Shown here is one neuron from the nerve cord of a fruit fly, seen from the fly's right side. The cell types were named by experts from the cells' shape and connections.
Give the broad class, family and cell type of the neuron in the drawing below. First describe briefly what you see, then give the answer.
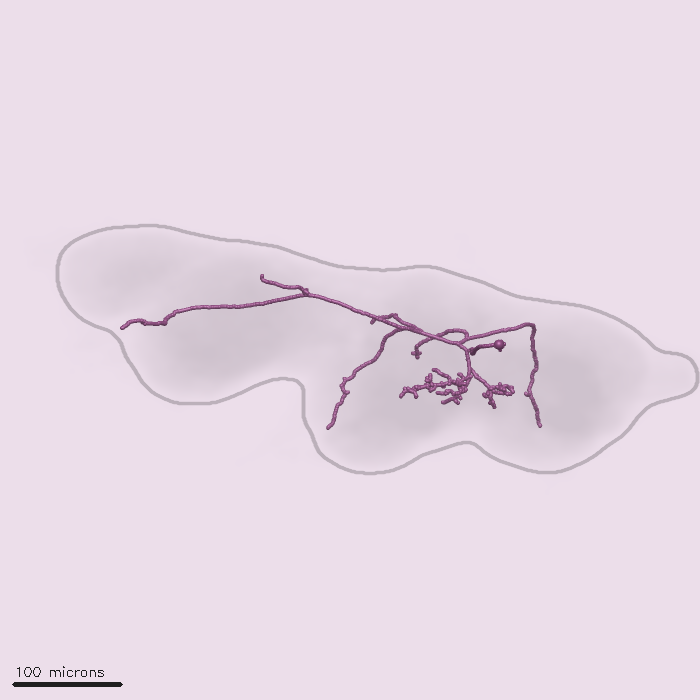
By the scale bar it is about 400 microns wide in this view. As drawn here it is more than twice as wide as it is tall. Its broad class is nerve-cord intrinsic neuron. Its family is hemilineage 18B. Its cell type is GFC1.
